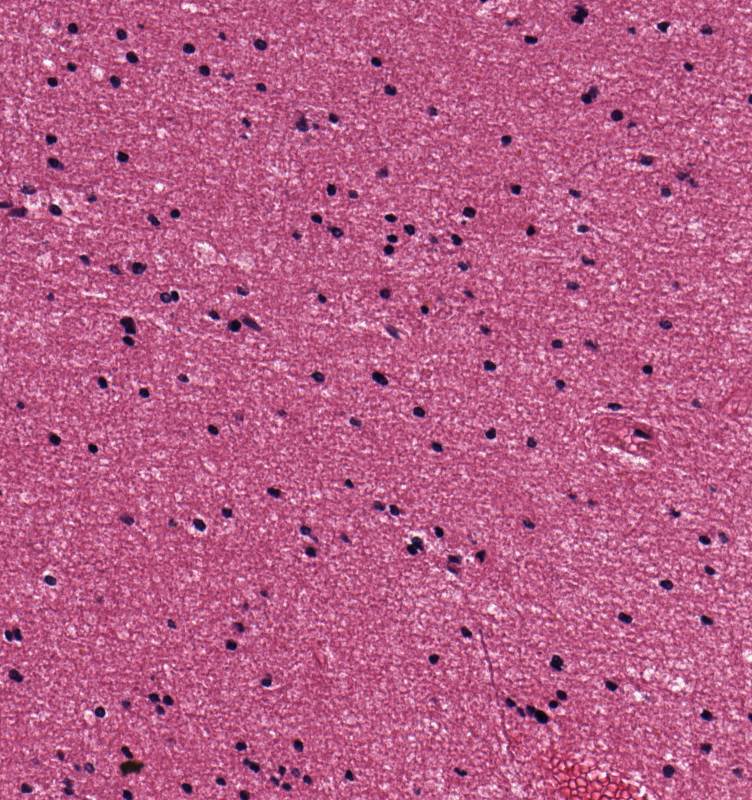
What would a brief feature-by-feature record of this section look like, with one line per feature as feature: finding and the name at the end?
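Background: uniform pink fibrillary matrix without organised units
Distribution: small nuclei scattered fairly evenly throughout
Nuclei: small, round, densely dark, with little visible cytoplasm
Halos: small and clear, around several dark nuclei
Vessel: cluster of red blood cells at the bottom edge, right of centre
Tissue: cerebral cortex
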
